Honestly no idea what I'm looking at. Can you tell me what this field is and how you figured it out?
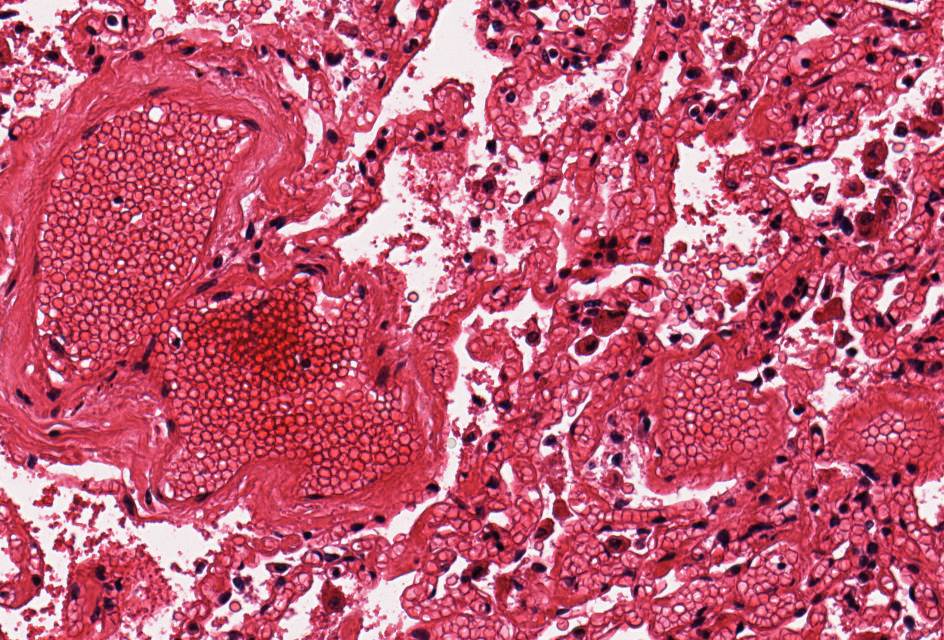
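Alveolus: a meshwork of thin branching septa with open spaces fills middle and right.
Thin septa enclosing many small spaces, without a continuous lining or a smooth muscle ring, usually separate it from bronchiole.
Septa crowded with red blood cells in rows, giving a beaded outline.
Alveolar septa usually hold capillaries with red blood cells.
Large vessel at left: thick pink fibrous wall, lumen tightly packed with red blood cells.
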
